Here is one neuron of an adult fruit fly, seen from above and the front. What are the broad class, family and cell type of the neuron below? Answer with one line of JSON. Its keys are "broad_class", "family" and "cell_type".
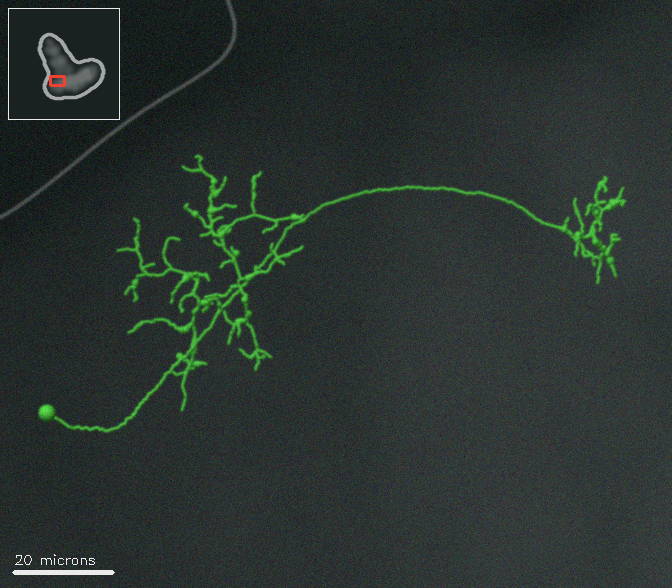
{"broad_class": "optic-lobe intrinsic neuron", "family": "Tm", "cell_type": "Tm34"}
